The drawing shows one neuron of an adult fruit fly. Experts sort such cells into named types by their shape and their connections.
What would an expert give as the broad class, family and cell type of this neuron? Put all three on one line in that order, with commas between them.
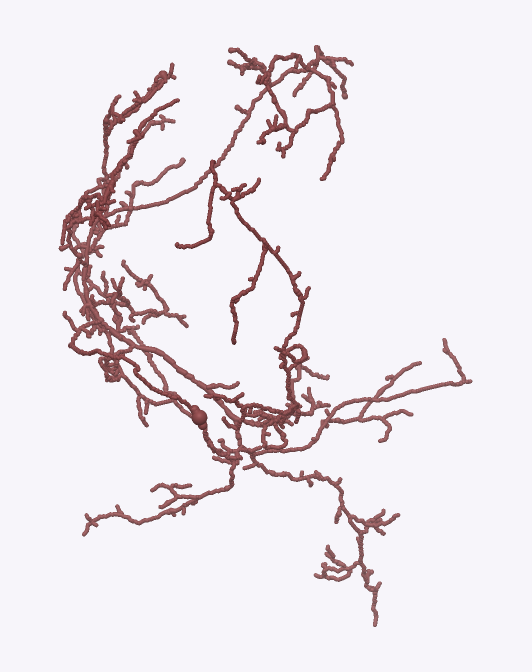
nerve-cord intrinsic neuron, hemilineage 04B, IN04B046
